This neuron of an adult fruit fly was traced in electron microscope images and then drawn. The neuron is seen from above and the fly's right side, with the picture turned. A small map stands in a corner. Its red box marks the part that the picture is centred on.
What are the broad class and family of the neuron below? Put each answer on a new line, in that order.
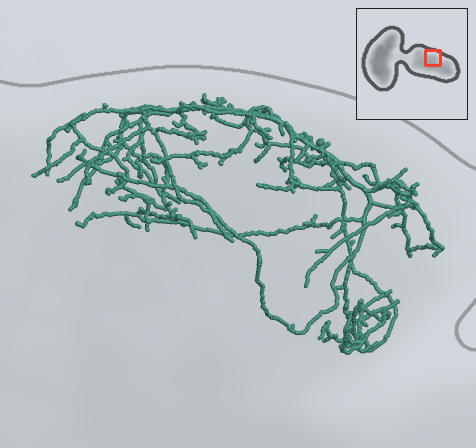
nerve-cord intrinsic neuron
hemilineage 04B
